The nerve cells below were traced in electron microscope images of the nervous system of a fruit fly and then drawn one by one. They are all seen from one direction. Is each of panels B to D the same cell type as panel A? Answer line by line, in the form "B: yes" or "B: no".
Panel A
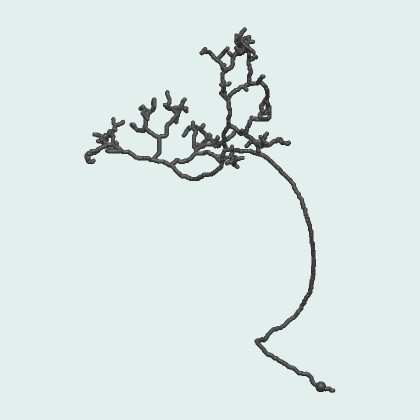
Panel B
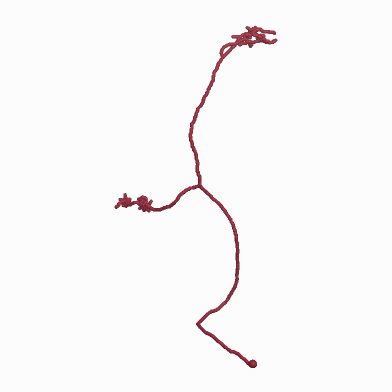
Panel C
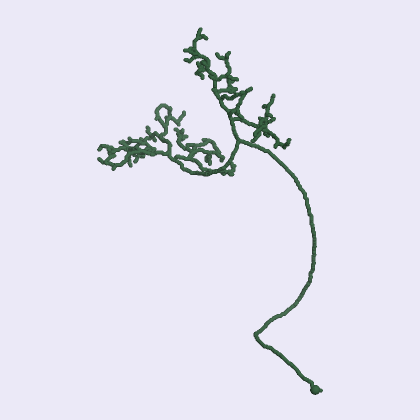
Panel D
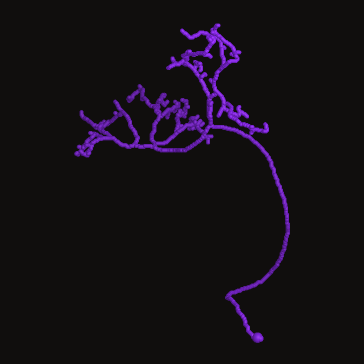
B: no
C: no
D: yes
